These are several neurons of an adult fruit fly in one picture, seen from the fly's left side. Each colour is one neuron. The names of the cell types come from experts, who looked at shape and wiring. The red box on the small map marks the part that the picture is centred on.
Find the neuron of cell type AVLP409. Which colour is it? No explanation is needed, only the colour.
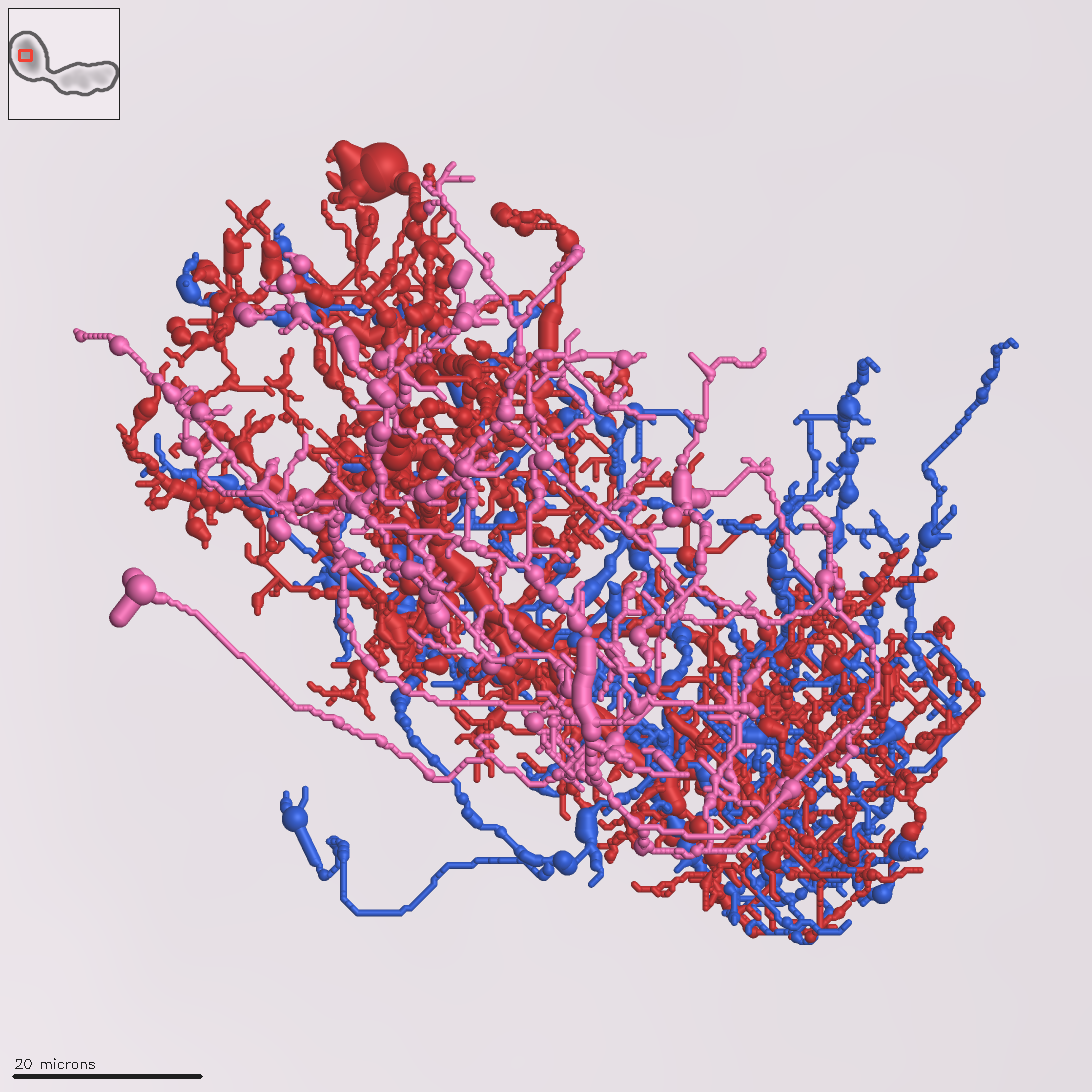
blue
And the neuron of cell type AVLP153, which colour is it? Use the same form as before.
red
